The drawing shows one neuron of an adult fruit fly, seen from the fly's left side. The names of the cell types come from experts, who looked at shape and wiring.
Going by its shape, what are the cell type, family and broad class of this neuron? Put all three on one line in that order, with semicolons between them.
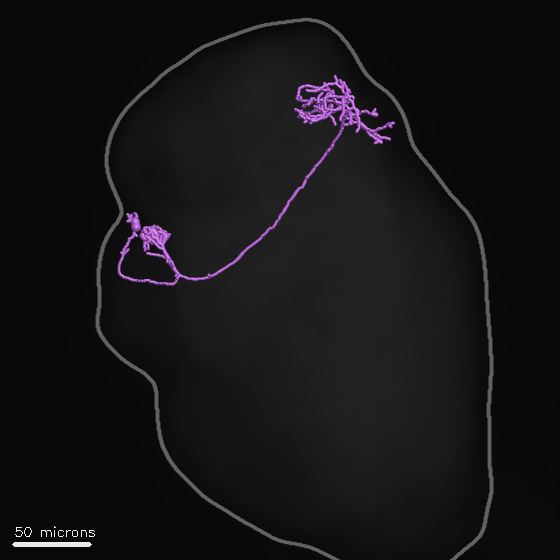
DM3_adPN; class ALPN; central-brain intrinsic neuron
